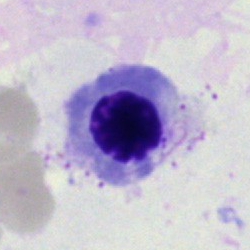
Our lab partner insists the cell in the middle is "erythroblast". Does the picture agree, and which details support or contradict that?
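Two features decide this cell: its chromatin is dark and densely clumped, and no distinct nucleolus can be seen in the nucleus. It is therefore an erythroblast, not a blast.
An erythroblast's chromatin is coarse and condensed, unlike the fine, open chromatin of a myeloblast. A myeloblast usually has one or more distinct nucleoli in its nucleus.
The moderate amount of pale blue cytoplasm around the nucleus also speaks against a blast.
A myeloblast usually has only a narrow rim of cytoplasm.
The cytoplasm shows no obvious granules.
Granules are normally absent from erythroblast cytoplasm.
The outline is irregular with bulging edges, and small purple specks lie scattered along the right and lower edges of the cell.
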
